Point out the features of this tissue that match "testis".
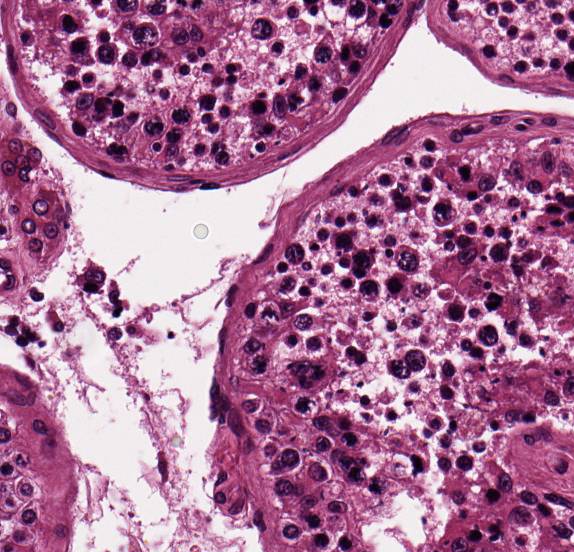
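The tissue is testis, with each tubule bounded by a thin pink layer that holds flattened, elongated nuclei. Inside, many layers of cells are stacked from the wall toward the centre.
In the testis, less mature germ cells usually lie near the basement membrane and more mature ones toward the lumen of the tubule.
The stacking from wall to centre fits that arrangement. Large round primary spermatocytes with coarse, clumped dark chromatin are numerous within the tubules. The cytoplasm between the nuclei inside the tubules is pale and finely vacuolated, giving a frothy look.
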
